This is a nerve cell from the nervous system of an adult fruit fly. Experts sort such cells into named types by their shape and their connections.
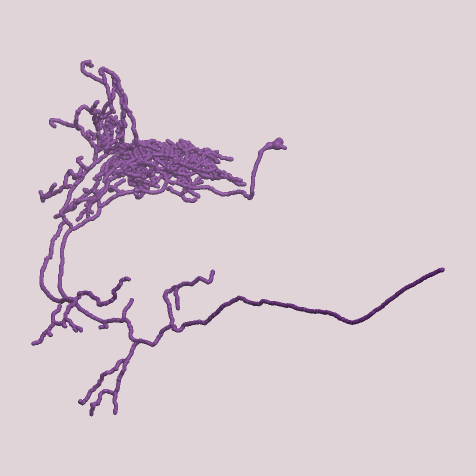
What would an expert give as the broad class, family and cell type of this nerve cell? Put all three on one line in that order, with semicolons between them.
descending neuron; hemilineage SMPpv1; DNpe048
